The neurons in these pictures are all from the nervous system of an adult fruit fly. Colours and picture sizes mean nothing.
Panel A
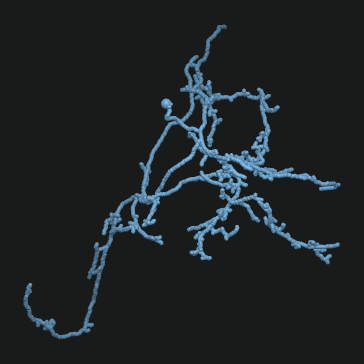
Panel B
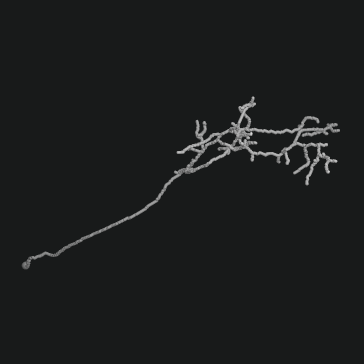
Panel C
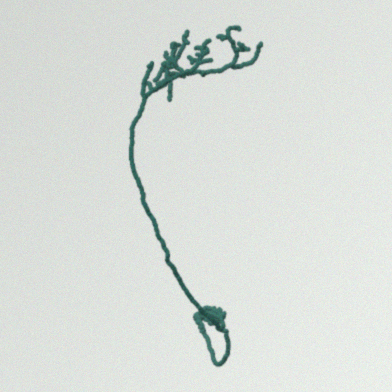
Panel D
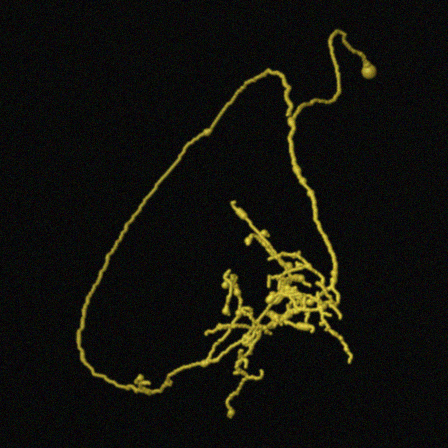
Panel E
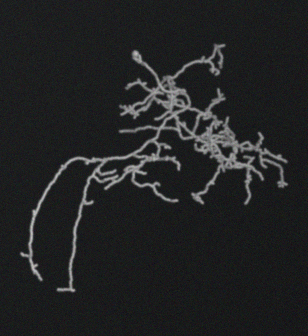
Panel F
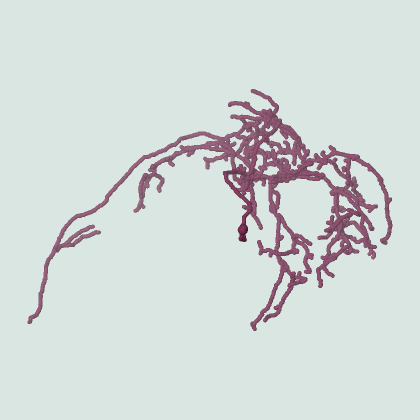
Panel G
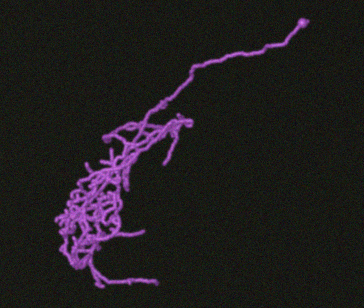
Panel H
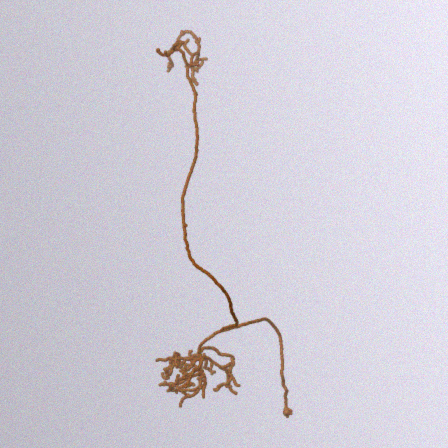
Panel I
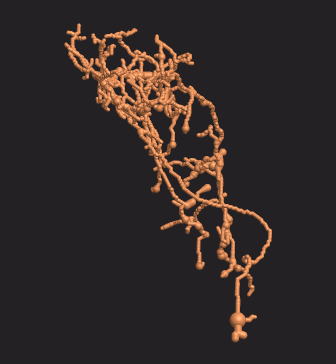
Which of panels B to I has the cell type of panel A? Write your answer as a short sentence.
Panel E is of the same cell type.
